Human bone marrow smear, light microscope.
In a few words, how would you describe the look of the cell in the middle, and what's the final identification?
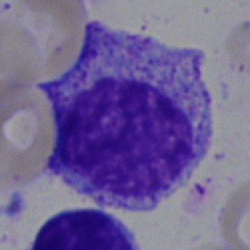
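The outline strikes me as irregular and angular rather than smoothly round. The chromatin looks fairly fine and evenly stippled, with no coarse dark clumps. The cytoplasm forms a moderate pale lilac-blue rim, widest above the nucleus. Fine purple granules are scattered through it. This one is a myelocyte.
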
